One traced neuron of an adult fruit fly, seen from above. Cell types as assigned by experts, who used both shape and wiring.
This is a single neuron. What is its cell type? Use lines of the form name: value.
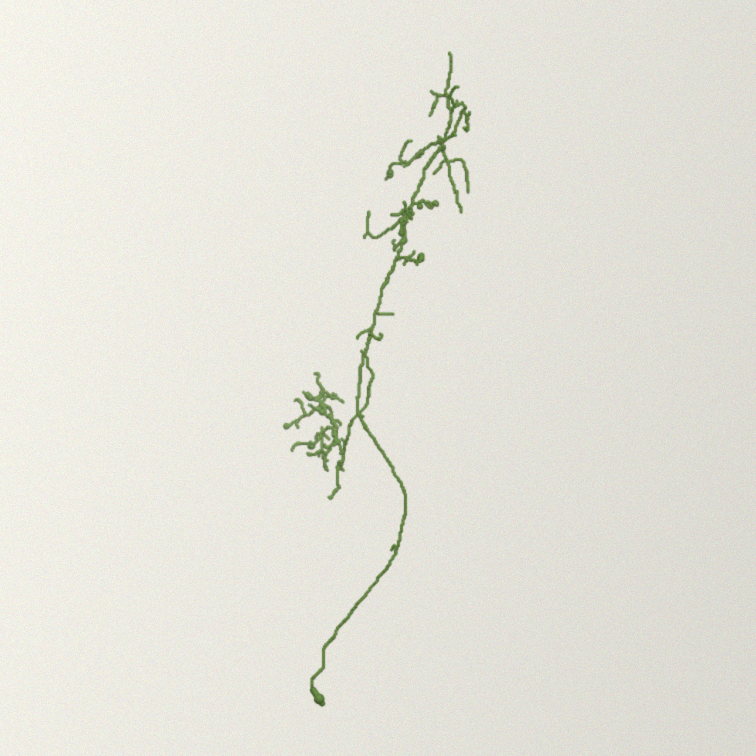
cell type: IN21A098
